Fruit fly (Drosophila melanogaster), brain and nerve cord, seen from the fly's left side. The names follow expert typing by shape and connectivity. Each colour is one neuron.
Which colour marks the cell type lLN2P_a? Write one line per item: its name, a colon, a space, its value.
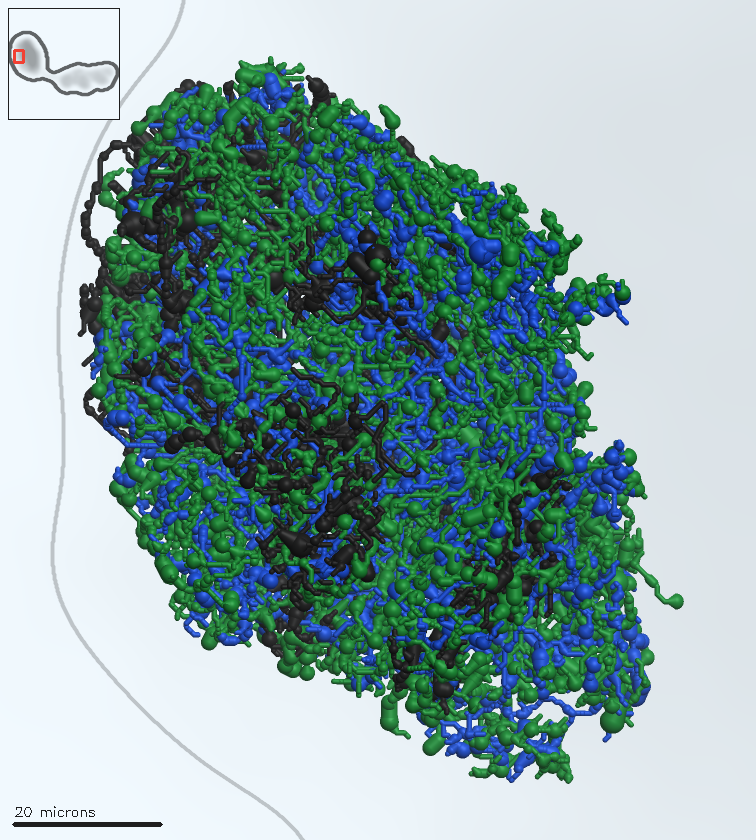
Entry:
colour: black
